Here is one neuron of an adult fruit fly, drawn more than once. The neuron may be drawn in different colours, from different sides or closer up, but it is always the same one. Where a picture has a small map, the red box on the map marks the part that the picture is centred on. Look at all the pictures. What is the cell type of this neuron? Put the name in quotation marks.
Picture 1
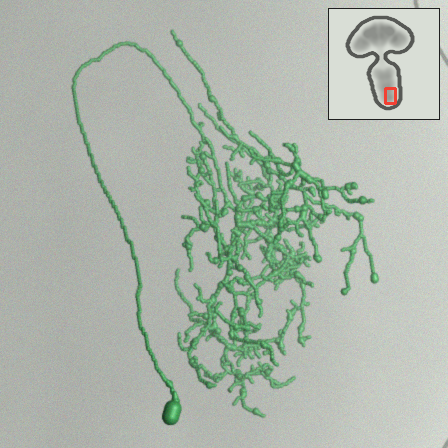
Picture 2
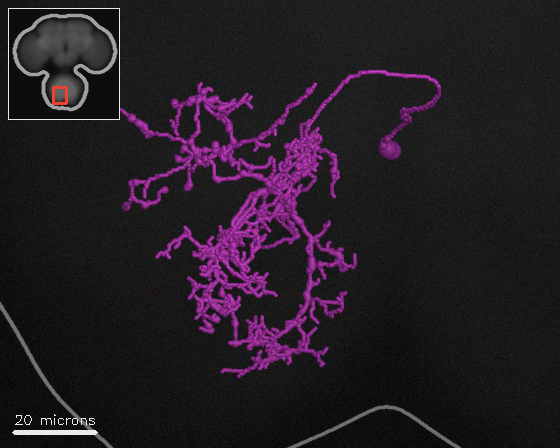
"IN12B034"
